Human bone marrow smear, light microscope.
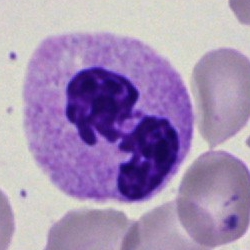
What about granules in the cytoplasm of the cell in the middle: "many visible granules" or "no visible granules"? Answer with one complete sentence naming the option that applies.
There is a large number of visible granules in the cell's cytoplasm.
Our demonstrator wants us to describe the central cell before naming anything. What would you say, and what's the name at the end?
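Dark purple chromatin lies in coarse clumps. Nucleoli are not visible, and the cytoplasm shows no vacuoles. The cell is a segmented neutrophil.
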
